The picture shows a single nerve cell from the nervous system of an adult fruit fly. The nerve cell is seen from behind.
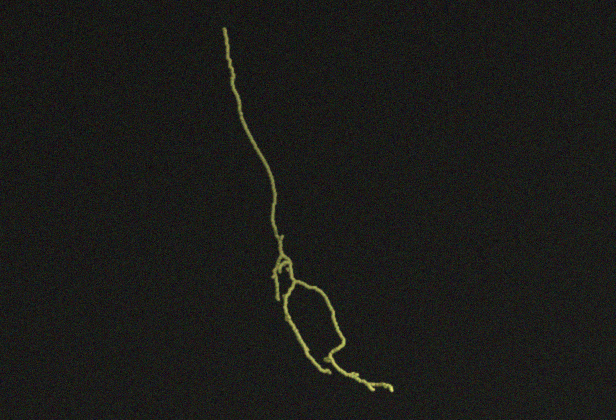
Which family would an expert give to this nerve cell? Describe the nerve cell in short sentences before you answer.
The drawing shows no cell body. As drawn here it is taller than it is wide. Its broad class is sensory neuron entering the nerve cord. Its family is called class mechanosensory tactile.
